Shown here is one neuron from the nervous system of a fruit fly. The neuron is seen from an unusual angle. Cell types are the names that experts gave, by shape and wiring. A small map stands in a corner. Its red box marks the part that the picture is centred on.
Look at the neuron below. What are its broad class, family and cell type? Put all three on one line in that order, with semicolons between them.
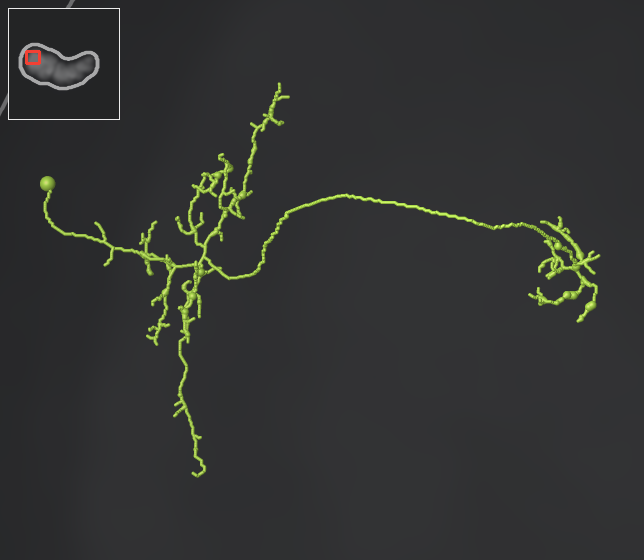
optic-lobe intrinsic neuron; Tm; Tm35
